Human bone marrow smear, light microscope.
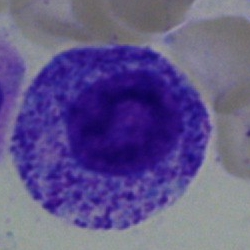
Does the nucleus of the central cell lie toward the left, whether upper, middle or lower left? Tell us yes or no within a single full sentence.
No, the nucleus is not toward the left; it lies toward the right.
